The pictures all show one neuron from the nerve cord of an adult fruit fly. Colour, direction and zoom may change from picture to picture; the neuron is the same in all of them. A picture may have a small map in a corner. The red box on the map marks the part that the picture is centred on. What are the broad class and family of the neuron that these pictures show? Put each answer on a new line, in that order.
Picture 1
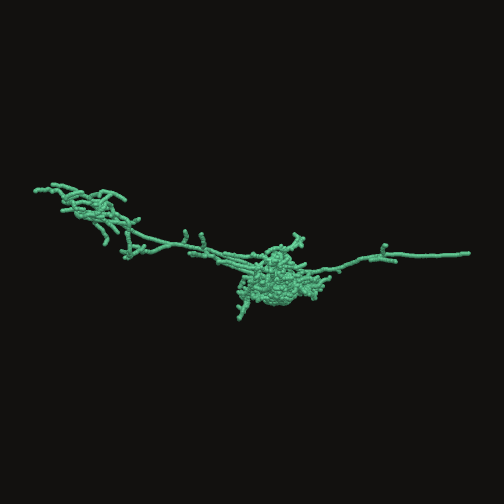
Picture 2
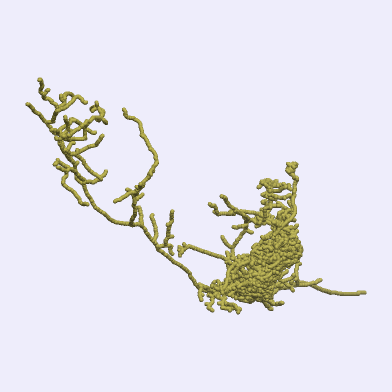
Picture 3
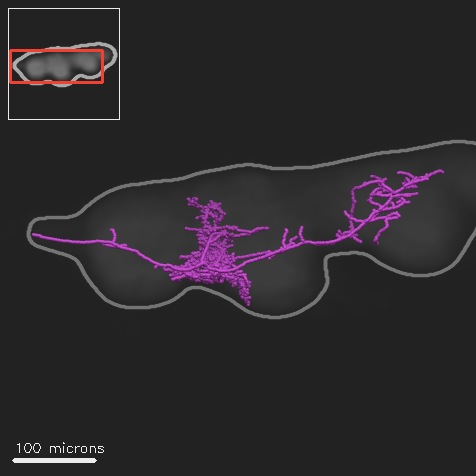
ascending neuron
hemilineage 17A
